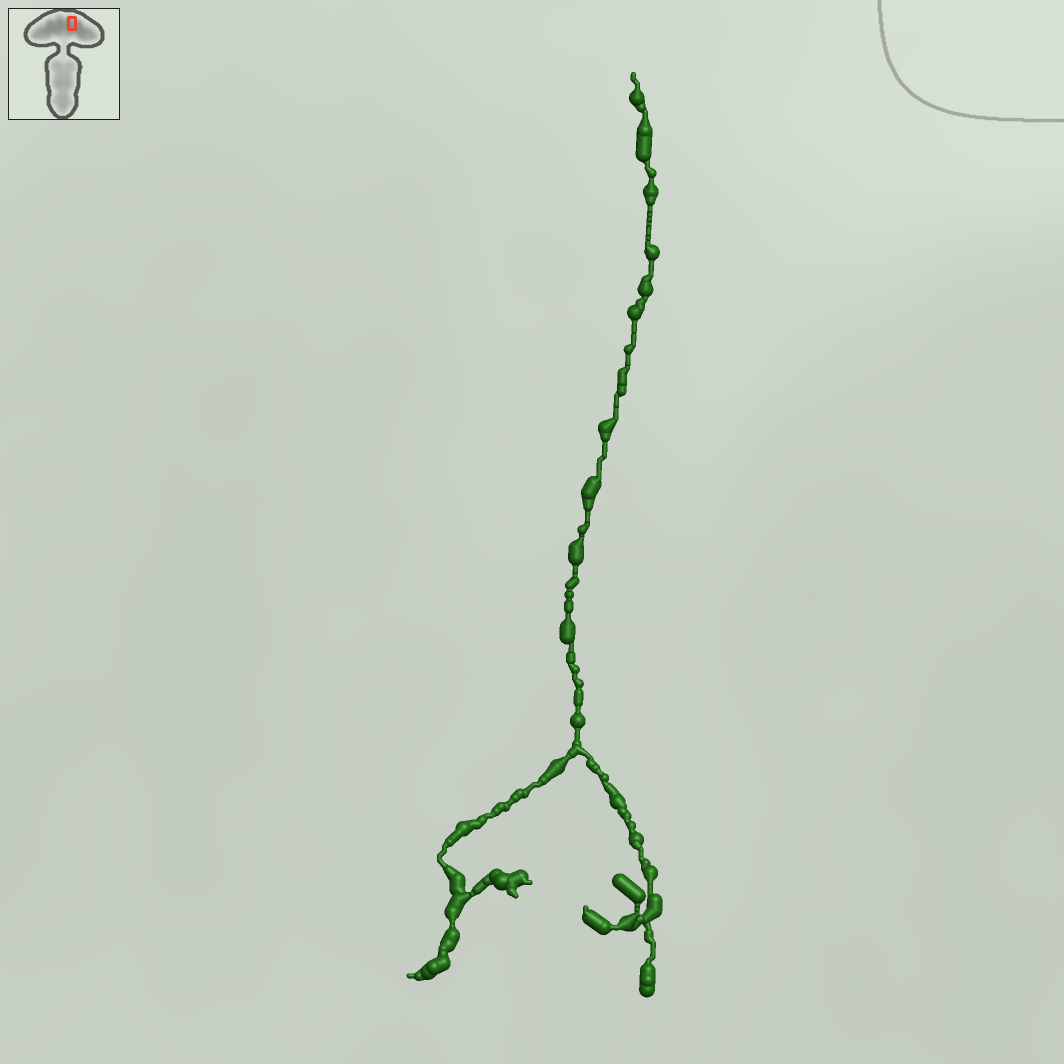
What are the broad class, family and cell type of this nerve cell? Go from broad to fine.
sensory neuron entering the brain; class mechanosensory; JO-EV1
